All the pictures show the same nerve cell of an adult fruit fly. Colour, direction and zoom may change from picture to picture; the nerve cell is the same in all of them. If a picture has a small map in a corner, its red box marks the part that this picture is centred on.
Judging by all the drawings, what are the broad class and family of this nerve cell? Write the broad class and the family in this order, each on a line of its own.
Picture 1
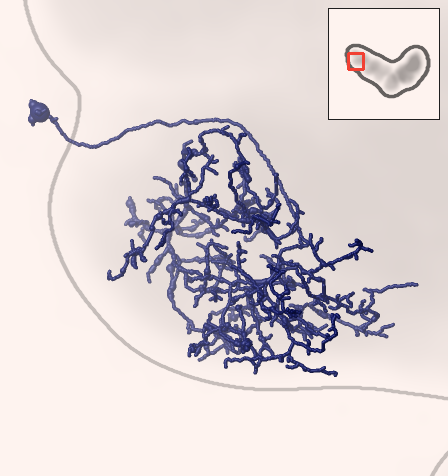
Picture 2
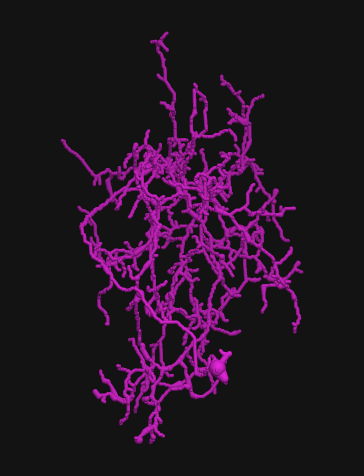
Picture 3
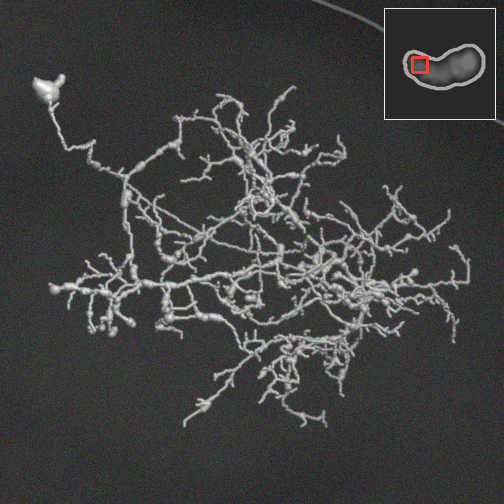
nerve-cord intrinsic neuron
hemilineage 21A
